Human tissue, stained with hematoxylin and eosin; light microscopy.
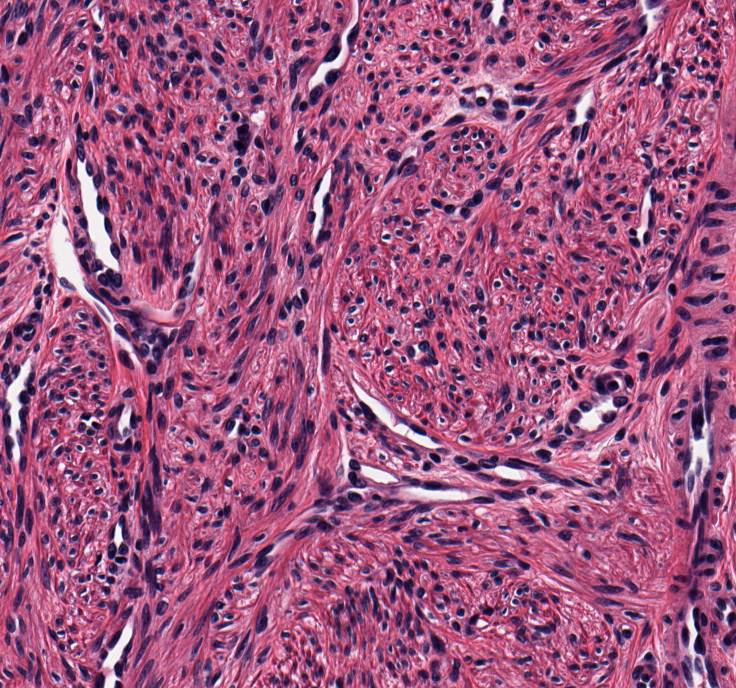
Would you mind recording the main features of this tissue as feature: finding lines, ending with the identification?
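Lengthwise-cut fascicles: elongated nuclei, blunt rounded ends
Transverse bundles: many nuclei with a small clear halo
Cytoplasm: pink, fibrillary, no clear cell borders
Cellularity: dense, scant stroma between bundles
Name: uterus other than the cervix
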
